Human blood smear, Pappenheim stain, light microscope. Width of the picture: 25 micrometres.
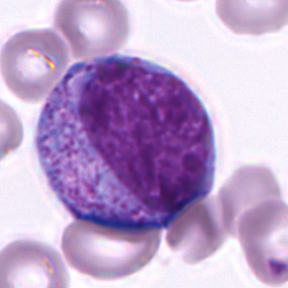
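Promyelocyte: the nucleus sits off-centre toward the right and fills most of the cell, leaving a crescent of cytoplasm. The chromatin is fine and lacy rather than coarsely clumped. The cytoplasm holds many fine reddish-purple granules.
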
